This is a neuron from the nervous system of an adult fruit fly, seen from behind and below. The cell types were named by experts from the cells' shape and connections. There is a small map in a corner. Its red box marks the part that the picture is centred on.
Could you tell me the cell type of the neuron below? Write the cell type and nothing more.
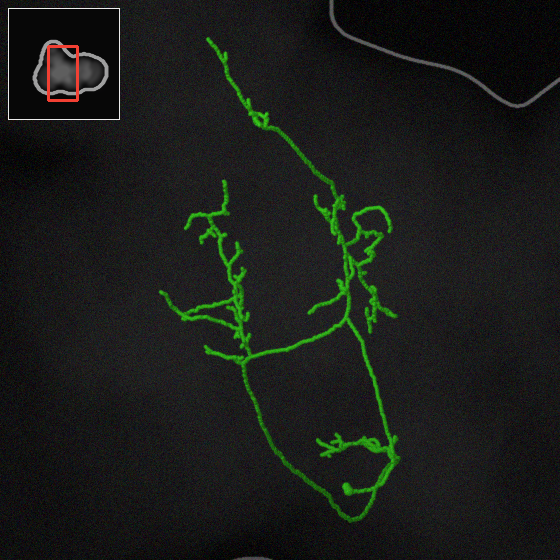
AN07B091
